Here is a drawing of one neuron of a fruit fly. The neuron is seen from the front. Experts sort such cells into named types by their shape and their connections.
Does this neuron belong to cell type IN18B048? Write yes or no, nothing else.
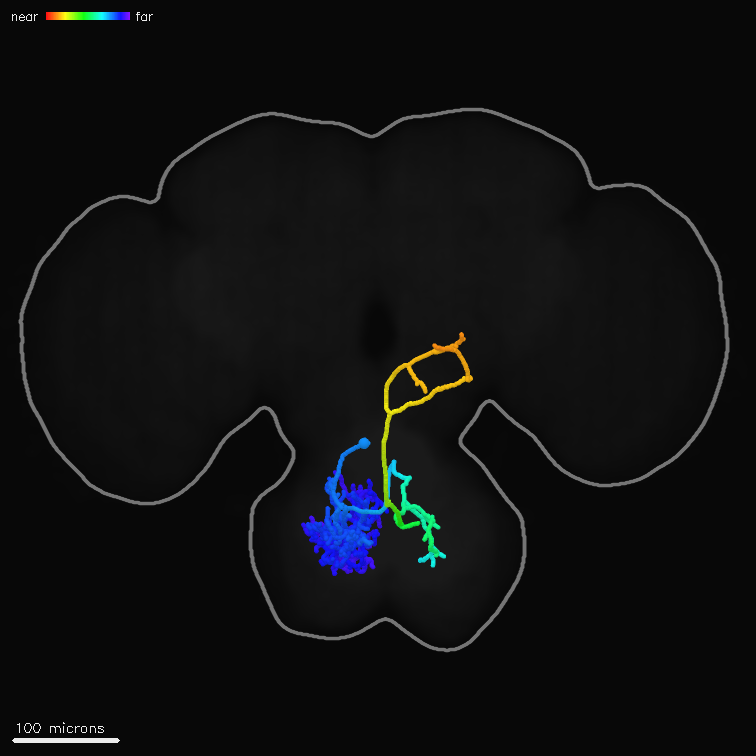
no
